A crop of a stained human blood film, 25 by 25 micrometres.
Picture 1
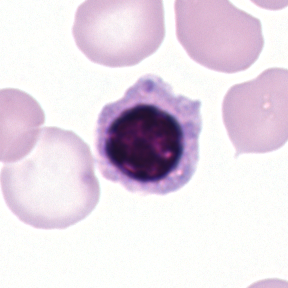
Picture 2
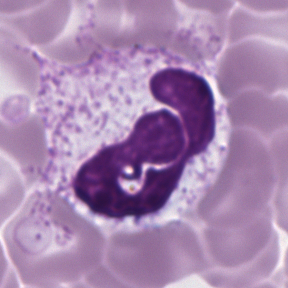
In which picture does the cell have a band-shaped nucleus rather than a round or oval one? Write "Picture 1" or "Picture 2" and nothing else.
Picture 2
